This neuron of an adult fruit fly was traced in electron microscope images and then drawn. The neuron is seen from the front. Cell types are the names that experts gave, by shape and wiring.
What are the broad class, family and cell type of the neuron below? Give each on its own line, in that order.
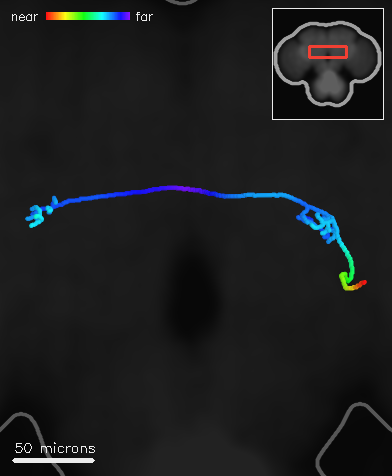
sensory neuron entering the brain
class olfactory
ORN_DL2d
